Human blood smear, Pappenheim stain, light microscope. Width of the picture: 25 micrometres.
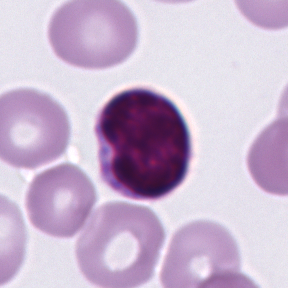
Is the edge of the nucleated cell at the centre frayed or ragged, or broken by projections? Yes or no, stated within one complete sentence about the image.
No, along its edge the cell is smooth rather than rough.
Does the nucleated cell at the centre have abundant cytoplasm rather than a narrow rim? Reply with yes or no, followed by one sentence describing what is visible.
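No. The cytoplasm is a scant pale blue rim, widest at the left beside the notch.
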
